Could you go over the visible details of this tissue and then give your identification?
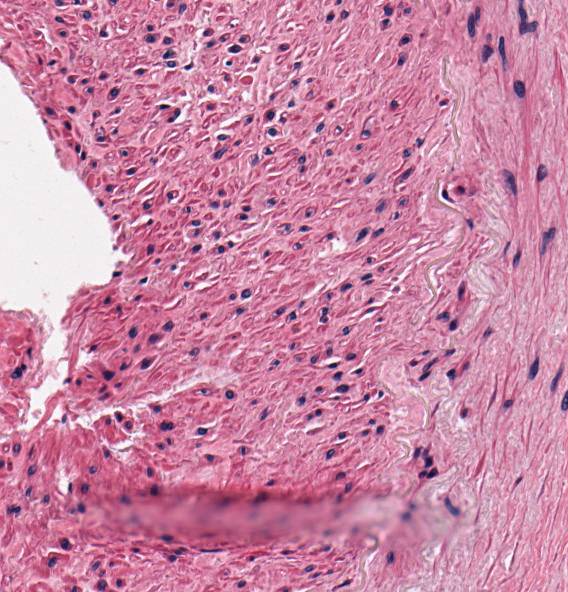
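A ragged-edged empty white space occupies the upper left edge. A wavy, glassy pink line running top to bottom separates a broad, densely nucleated zone at left and centre from a more sparsely nucleated zone at right. In the right zone, pink fibres and their elongated spindle-shaped nuclei run roughly top to bottom. No fat cells are present. The tissue is coronary artery.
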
